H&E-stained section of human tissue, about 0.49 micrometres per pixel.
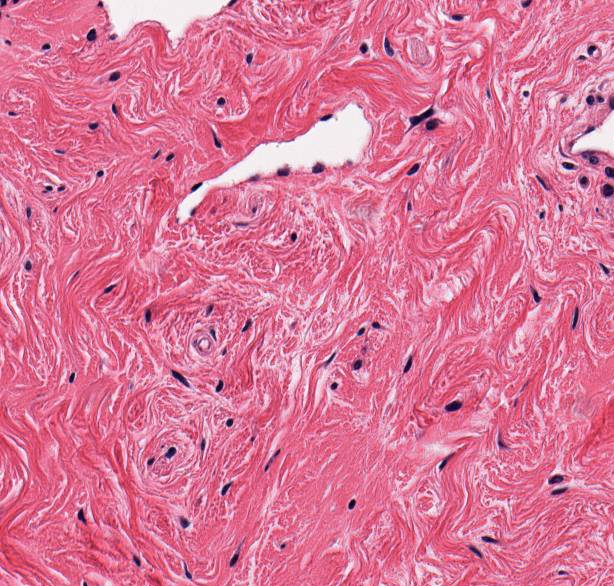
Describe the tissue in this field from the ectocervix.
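Everything here is dense pink collagenous connective tissue; search the whole field and you will find no epithelium. Follow the collagen bundles: they are wavy, interlacing in haphazard directions. Nuclei are sparse, lying singly and widely scattered, mostly small, dark, spindle-shaped or oval.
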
